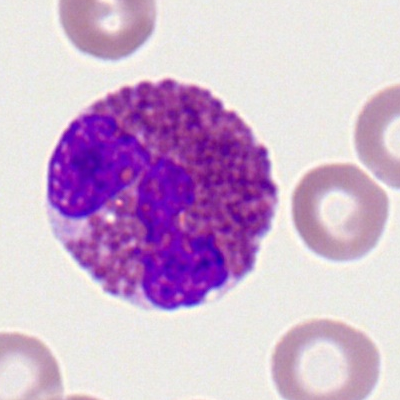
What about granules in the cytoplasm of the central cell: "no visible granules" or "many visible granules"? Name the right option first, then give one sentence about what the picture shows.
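Many visible granules. The cytoplasm is packed with coarse, round granules.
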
